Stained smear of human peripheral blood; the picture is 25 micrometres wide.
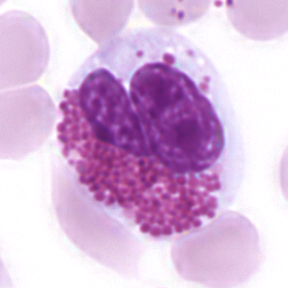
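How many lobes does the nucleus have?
Two, lying side by side in the upper half of the cell.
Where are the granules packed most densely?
In the lower half, below the nucleus.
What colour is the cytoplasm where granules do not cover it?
Pale greyish-blue.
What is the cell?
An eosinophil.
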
